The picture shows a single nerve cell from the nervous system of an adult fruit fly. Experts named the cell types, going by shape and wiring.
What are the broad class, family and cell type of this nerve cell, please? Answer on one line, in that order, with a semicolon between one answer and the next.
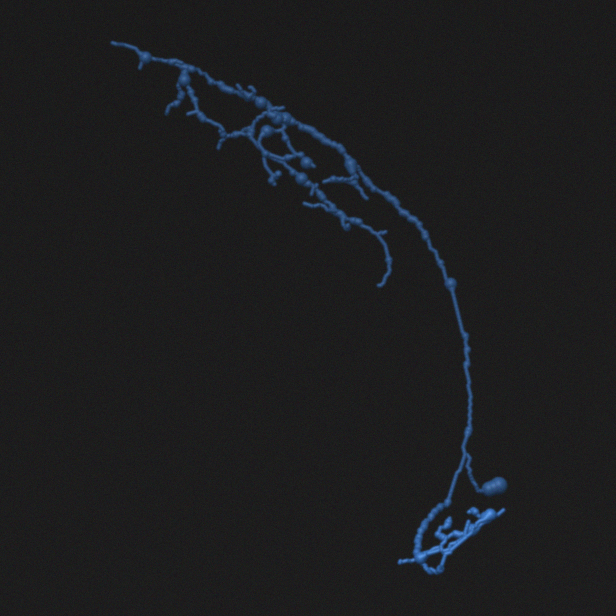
optic-lobe intrinsic neuron; MeLo; MeLo5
